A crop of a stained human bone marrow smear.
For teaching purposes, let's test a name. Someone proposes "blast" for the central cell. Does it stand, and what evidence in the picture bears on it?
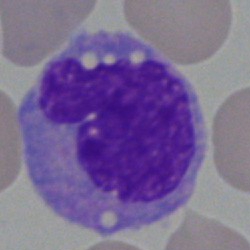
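Nucleus: deeply notched on the left, folded and kidney-like, which goes with monocyte.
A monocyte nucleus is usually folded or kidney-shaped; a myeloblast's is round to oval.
Cytoplasm: abundant and pale grey-blue, again monocyte rather than blast.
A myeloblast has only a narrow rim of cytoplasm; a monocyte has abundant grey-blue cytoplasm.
Vacuoles: three small clear round ones in a row along the top of the nucleus, one at the lower cytoplasmic edge, also monocyte.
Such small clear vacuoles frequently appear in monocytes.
Verdict: not blast; this is a monocyte.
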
